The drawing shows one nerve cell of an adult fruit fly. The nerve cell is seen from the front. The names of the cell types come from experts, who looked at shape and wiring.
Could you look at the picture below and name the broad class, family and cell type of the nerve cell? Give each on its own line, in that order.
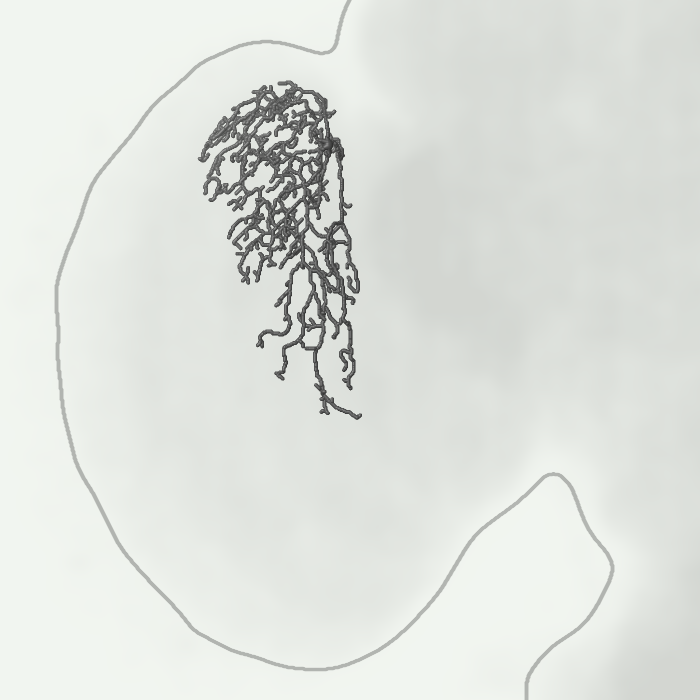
optic-lobe intrinsic neuron
Cm
Cm19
